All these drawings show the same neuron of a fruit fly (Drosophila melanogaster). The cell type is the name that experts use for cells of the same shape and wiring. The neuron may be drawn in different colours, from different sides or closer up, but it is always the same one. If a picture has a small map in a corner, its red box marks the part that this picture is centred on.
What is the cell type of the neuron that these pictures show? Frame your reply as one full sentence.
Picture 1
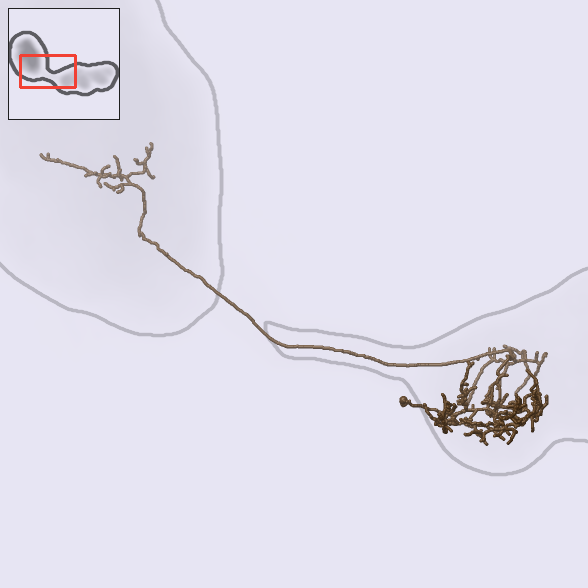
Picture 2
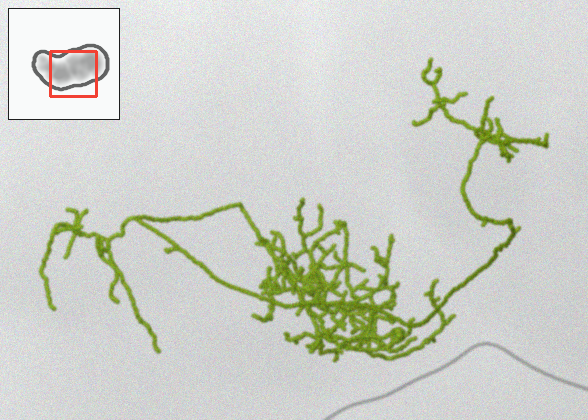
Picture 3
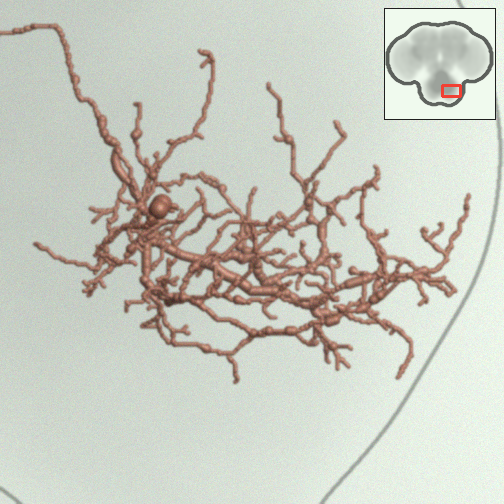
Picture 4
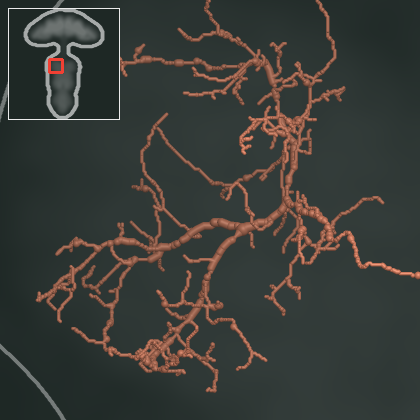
This neuron is categorized as cell type AN07B035.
